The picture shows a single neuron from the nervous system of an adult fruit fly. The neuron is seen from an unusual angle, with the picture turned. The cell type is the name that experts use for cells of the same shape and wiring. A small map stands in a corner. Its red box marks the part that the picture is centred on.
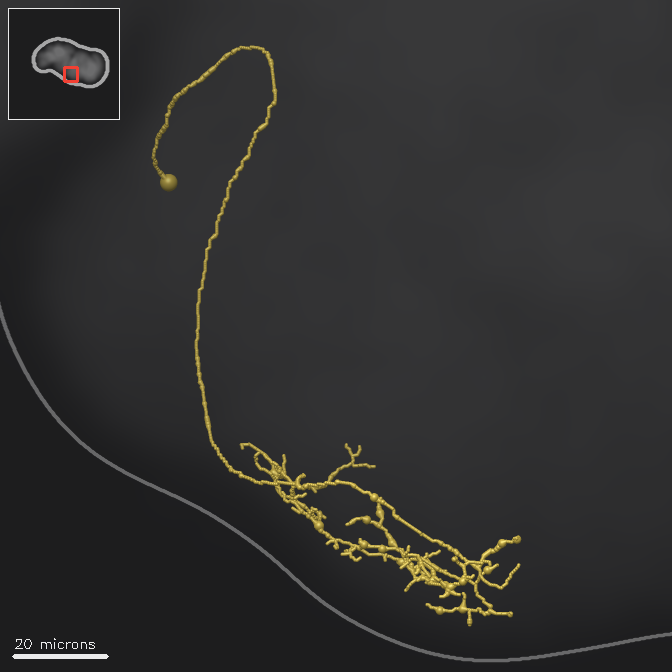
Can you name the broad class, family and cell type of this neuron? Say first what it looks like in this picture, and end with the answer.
The cell body is at the upper left of the picture. By the scale bar it is about 130 microns tall in this view. Dozens of branch ends can be seen. It is a central-brain intrinsic neuron. The family is hemilineage SLPav2. The cell type is CB4138.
